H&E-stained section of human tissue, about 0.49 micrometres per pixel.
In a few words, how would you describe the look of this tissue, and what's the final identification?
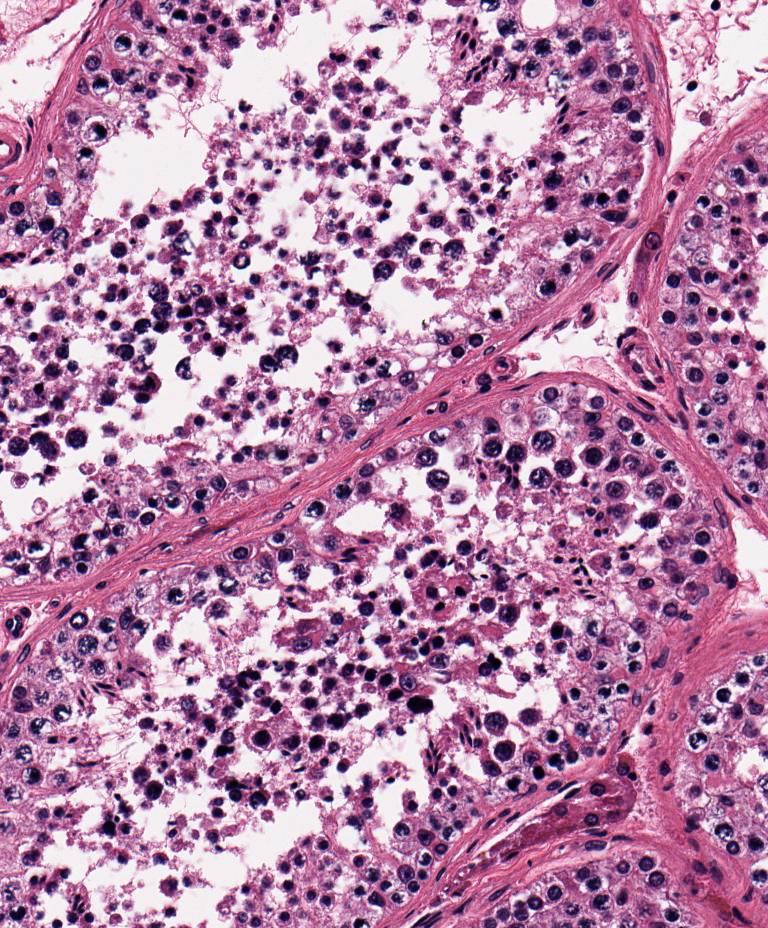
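Each tubule has a thin pink layered wall with flattened, spindle-shaped nuclei parallel to its surface. Cells stack many layers deep from wall toward centre. Many large round cells with coarse, clumped dark chromatin occupy the middle layers. Small clusters of tiny, dark, elongated nuclei lie toward the centre of the lower tubule. This is testis.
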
